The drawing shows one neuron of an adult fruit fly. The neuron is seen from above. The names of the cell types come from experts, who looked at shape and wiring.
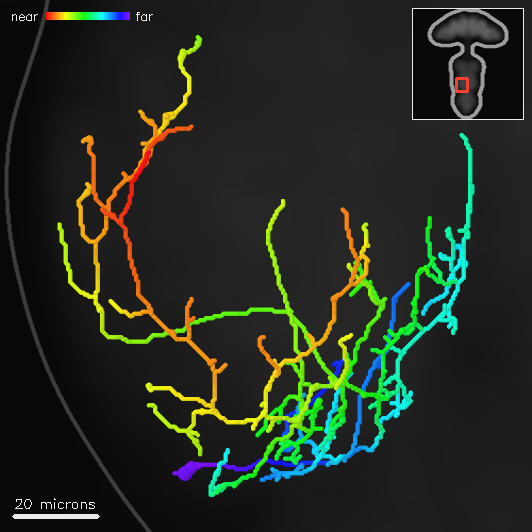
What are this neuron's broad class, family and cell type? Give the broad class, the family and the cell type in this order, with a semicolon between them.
nerve-cord intrinsic neuron; hemilineage 04B; IN04B099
